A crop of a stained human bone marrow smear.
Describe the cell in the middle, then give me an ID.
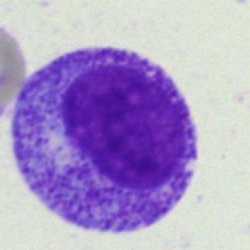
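Start with the nucleus: notice it isn't centred but sits toward the upper right of the cell. Its chromatin is fairly fine, with small paler spots instead of coarse dark clumps. Now look at the cytoplasm, crowded with numerous purple granules; in the spaces between them it is pale bluish. What you have here is a myelocyte.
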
